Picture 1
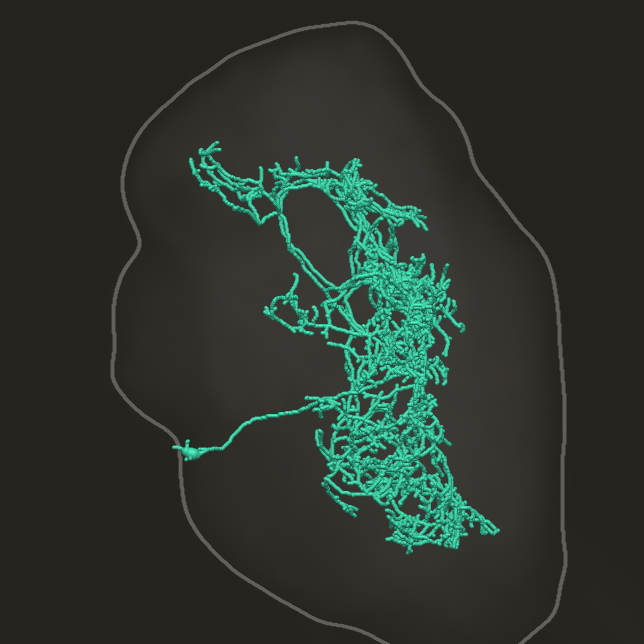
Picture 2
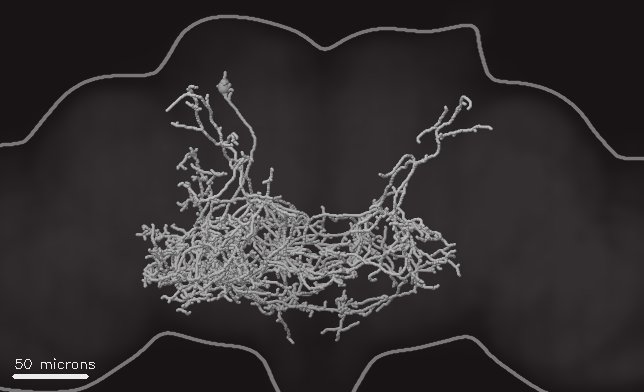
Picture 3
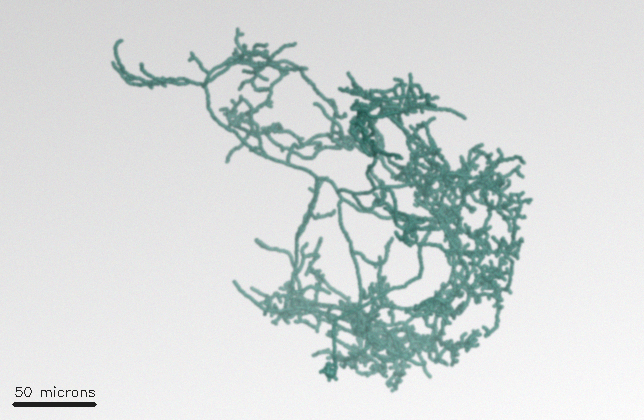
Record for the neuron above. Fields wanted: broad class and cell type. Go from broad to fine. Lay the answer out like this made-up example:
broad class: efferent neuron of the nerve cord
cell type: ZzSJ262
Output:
broad class: central-brain intrinsic neuron
cell type: PS088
